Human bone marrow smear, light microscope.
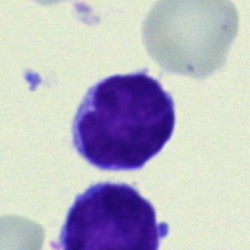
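Lymphocyte, the central cell in a stained bone marrow smear. Its outline is roughly round. The dense chromatin stains deep purple, with only faint mottling. A scant rim of pale bluish-violet cytoplasm shows, mainly along the left edge. No vacuoles are seen.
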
